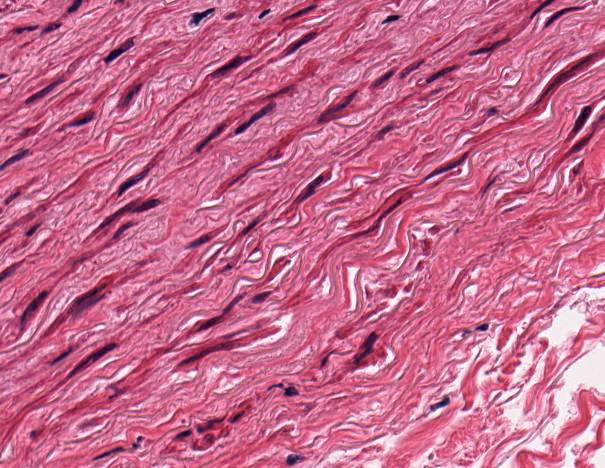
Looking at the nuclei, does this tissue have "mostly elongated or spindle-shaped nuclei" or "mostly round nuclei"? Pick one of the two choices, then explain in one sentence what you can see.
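Mostly elongated or spindle-shaped nuclei. The nuclei are dark purple, elongated and spindle-shaped.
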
